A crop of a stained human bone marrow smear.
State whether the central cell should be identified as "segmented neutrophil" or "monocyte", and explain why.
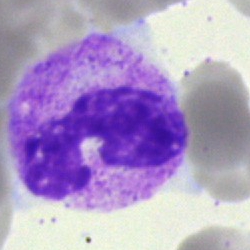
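Segmented neutrophil, not monocyte. Deciding point: the abundant cytoplasm is pinkish-lilac, not grey-blue.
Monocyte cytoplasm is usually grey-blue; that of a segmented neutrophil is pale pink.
Also present: fine purple granules throughout the cytoplasm, dense dark purple chromatin, and a cytoplasm band widest above the nucleus.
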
